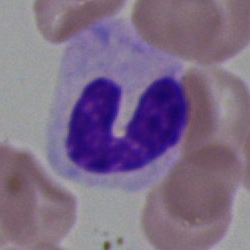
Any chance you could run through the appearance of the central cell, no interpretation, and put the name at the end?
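Nucleus U-shaped, deep notch opening toward top of cell. Nucleus in lower half; wider cytoplasm band above. No nucleolus seen. Outline irregular, somewhat angular, not round. Cell: band neutrophil.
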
